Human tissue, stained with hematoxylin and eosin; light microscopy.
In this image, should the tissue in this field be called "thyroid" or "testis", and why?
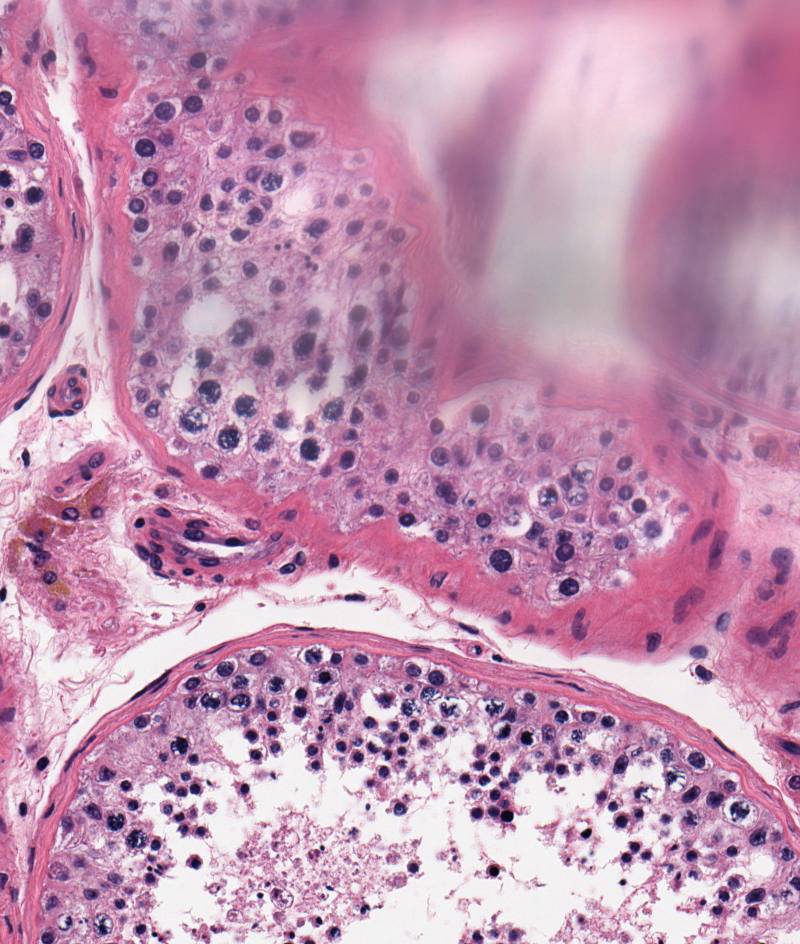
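This is testis. Each tubule is lined by several layers of rounded cells, not by a single cell layer.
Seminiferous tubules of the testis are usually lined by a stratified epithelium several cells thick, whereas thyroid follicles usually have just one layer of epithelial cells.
Flattened dark nuclei line the bottom tubule's wall. Clear round spaces dot the upper tubule's epithelium.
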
